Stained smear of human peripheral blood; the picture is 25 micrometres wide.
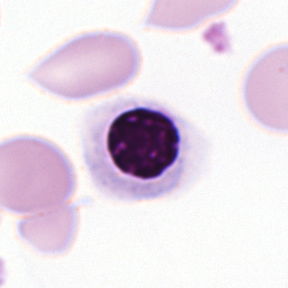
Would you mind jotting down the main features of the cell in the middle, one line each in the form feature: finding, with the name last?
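Chromatin: dense and dark purple, only a few small paler patches.
Cytoplasm colour: pale greyish blue.
Vacuoles: none in the cytoplasm.
Granules: none distinct in the cytoplasm.
Cell type: normoblast.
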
